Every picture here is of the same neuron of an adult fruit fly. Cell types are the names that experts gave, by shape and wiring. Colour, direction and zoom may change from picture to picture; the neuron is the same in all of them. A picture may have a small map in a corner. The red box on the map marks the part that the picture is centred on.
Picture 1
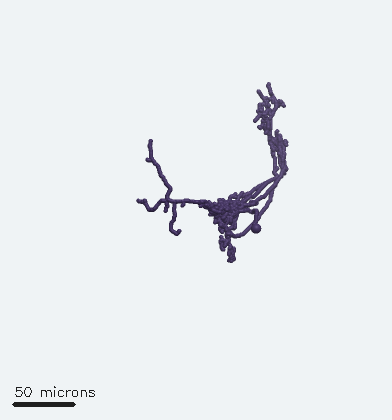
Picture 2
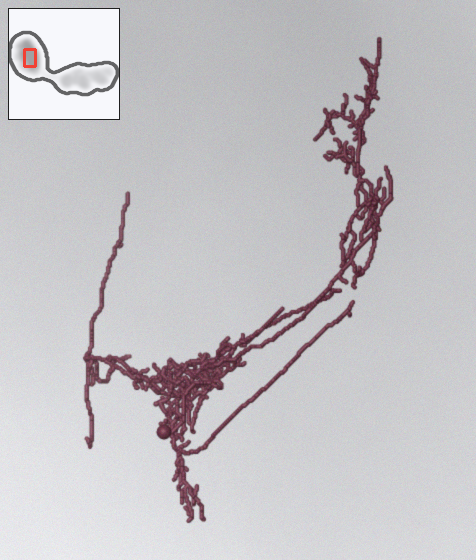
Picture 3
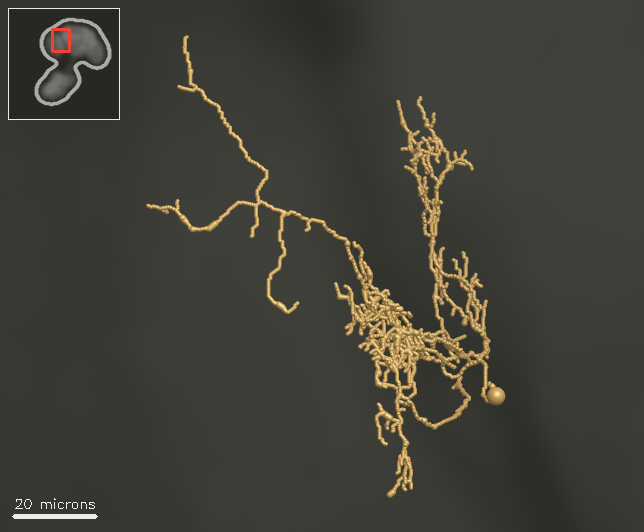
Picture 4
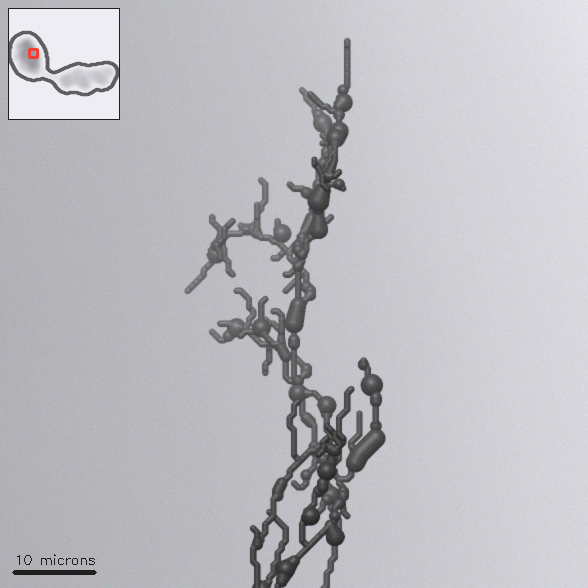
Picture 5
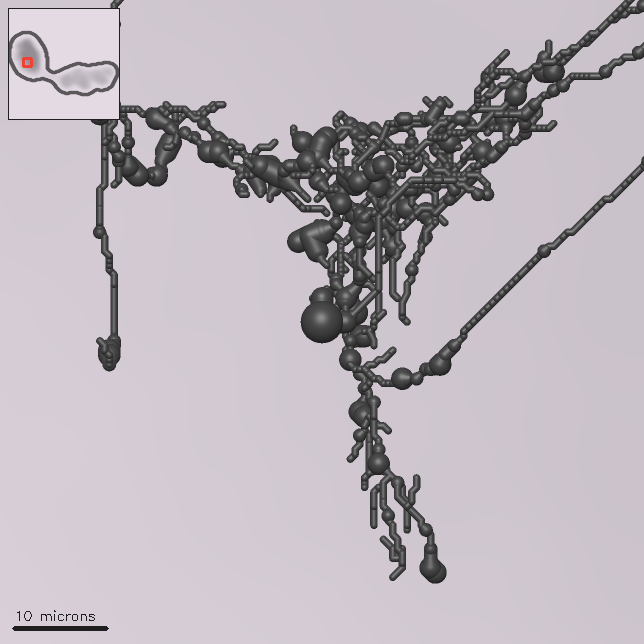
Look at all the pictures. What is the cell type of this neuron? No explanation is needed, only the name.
aMe1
